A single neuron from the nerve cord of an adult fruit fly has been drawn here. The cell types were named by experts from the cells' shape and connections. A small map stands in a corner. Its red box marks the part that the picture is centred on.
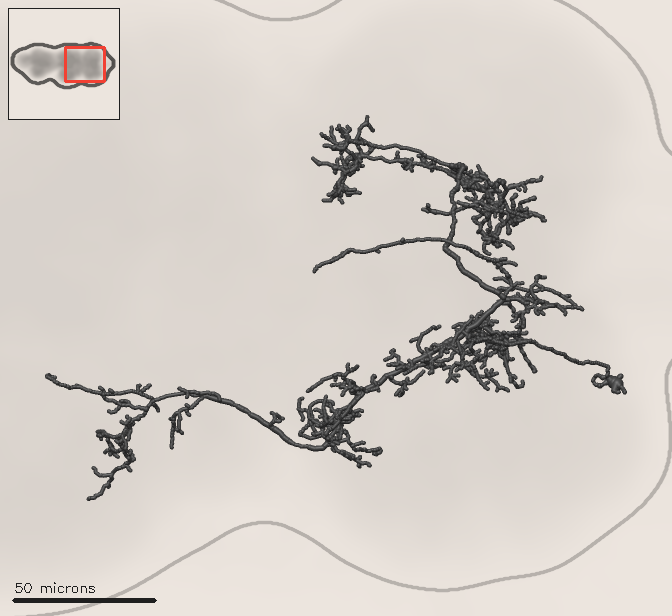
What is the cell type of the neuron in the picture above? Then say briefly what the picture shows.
Its cell type is IN07B029. It is a nerve-cord intrinsic neuron. From left to right in the picture it spans about 200 microns. More than a hundred branch ends can be seen.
